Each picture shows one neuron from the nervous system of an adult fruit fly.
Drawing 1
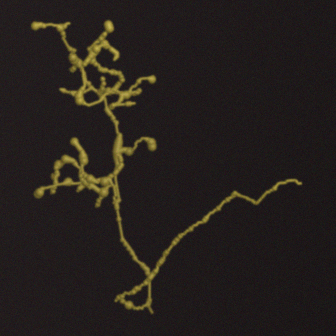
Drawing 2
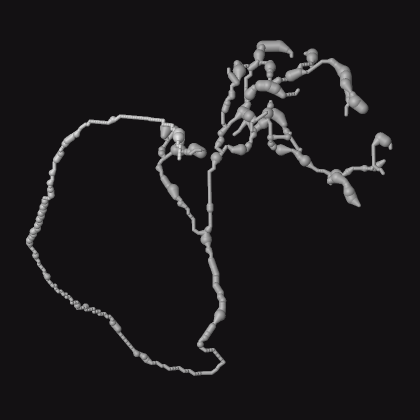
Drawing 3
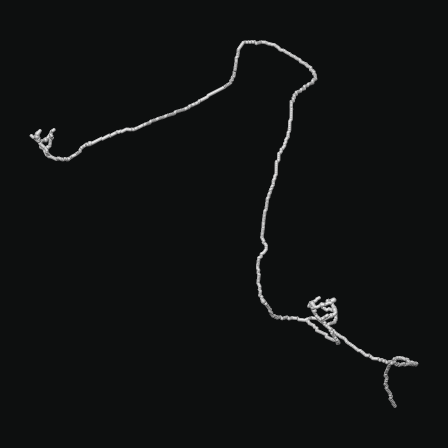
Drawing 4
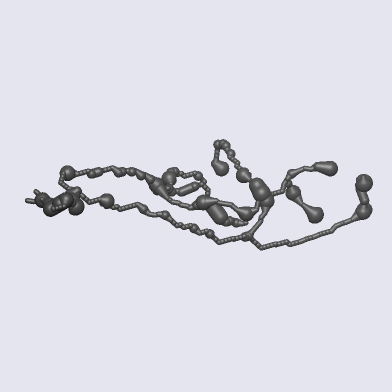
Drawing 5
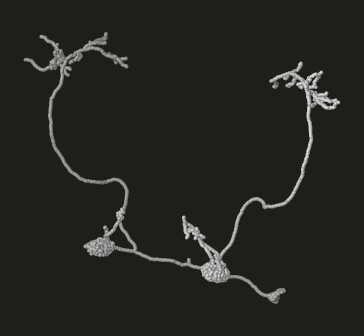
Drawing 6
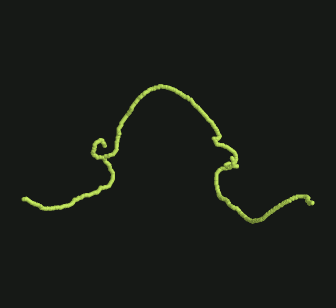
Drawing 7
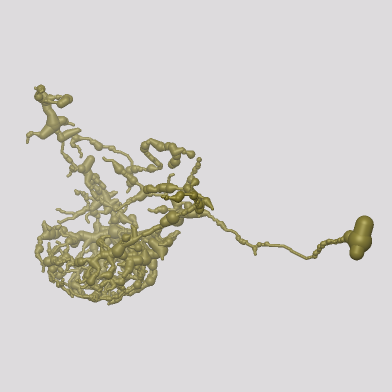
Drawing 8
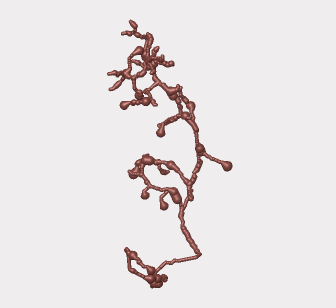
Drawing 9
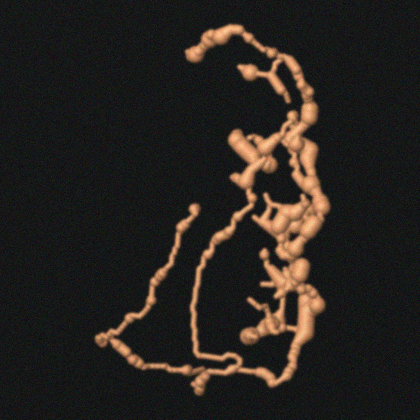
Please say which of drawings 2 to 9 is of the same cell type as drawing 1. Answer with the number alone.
8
